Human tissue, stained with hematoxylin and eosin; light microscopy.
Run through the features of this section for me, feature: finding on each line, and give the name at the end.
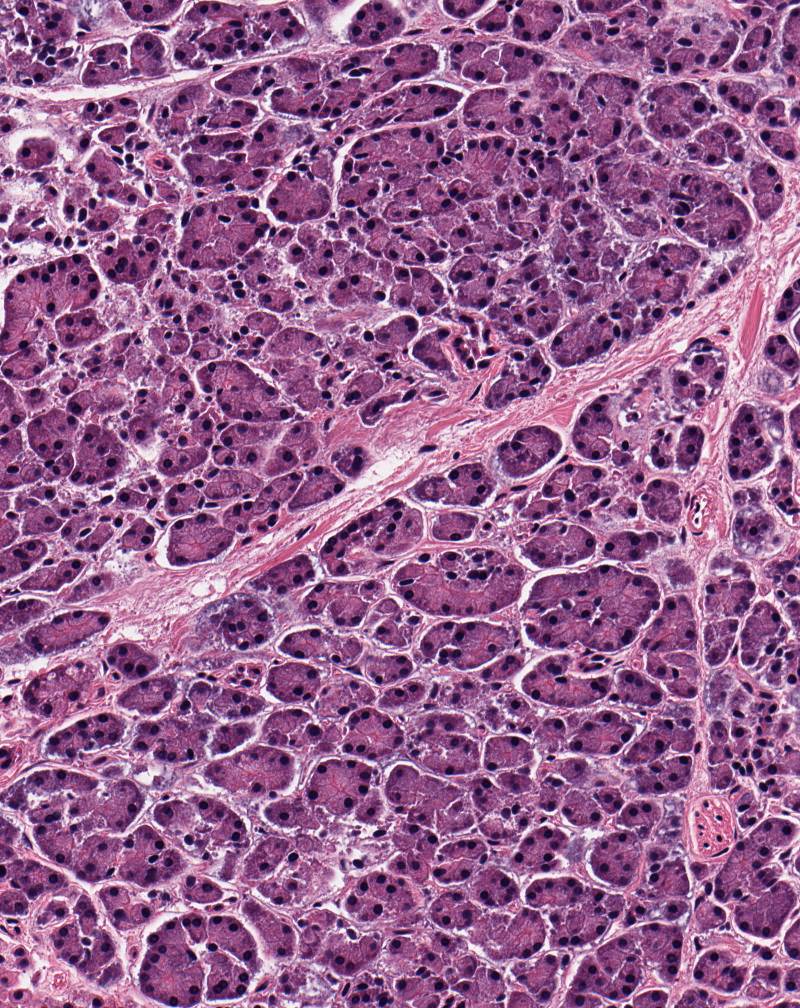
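Acini: closely packed, rounded, grouped into lobules, filling the field
Fibrous band: pink, diagonal, lower left to upper right
Acinar nuclei: small, round, dark, toward the outer edge of each acinus
Lumens: tiny, mostly inconspicuous
Name: pancreas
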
